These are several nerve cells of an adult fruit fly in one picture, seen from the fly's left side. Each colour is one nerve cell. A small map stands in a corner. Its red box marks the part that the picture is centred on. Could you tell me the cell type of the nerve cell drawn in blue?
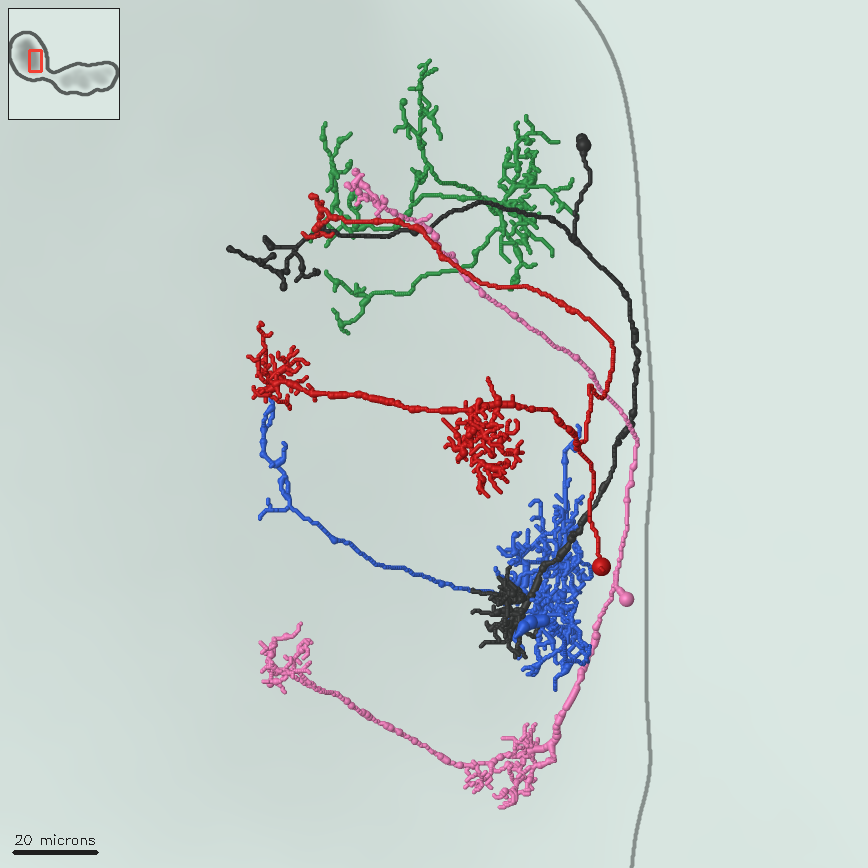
Y11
